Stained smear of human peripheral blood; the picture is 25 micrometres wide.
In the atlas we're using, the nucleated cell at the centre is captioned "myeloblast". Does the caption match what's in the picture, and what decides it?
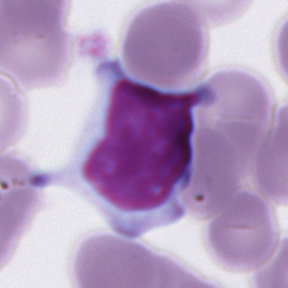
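The nucleus is roughly squarish, with fairly straight edges.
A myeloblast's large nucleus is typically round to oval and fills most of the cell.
The shape goes against myeloblast; filling most of the cell fits both names.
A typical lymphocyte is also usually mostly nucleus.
The chromatin stains deep reddish-purple and looks dense.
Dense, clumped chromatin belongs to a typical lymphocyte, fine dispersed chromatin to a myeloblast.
This favours typical lymphocyte. The cytoplasm is very pale greyish-blue, without granules, lying mainly left and below. Verdict: typical lymphocyte, not myeloblast.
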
